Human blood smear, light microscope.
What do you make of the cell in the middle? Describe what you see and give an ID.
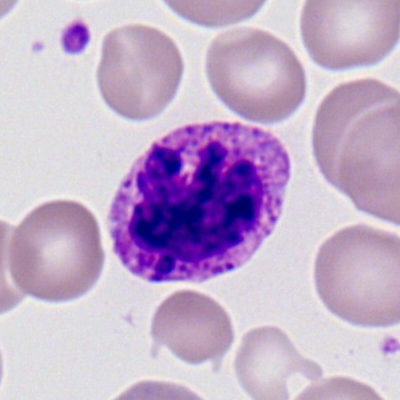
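You've got a smooth, oval outline here. The nucleus splits into several lobes, with no nucleoli to be seen. Dark purple granules are scattered through the cytoplasm. That's a basophil.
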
